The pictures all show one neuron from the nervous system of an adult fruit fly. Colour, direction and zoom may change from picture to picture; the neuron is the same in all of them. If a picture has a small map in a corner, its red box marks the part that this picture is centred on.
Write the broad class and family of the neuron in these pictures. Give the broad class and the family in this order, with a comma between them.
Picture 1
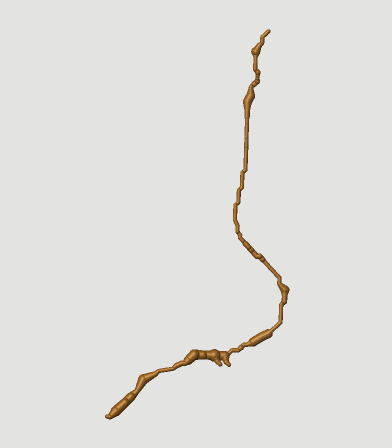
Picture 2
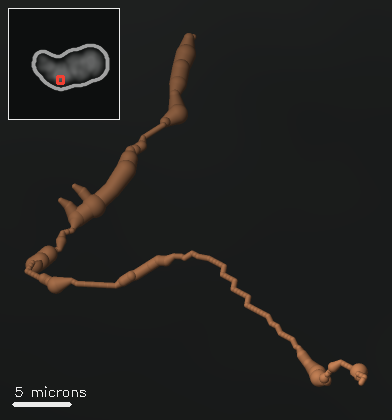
photoreceptor or other optic-lobe sensory neuron, class visual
